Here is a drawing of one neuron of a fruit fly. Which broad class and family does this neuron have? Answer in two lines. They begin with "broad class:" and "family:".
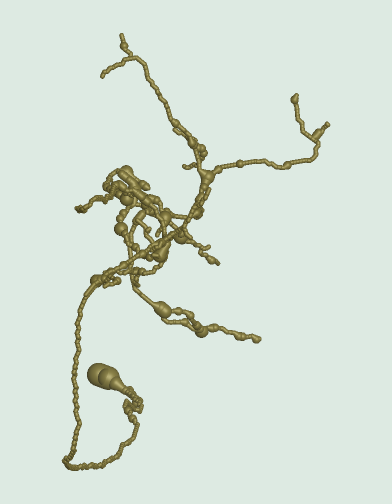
broad class: nerve-cord intrinsic neuron
family: hemilineage 21A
